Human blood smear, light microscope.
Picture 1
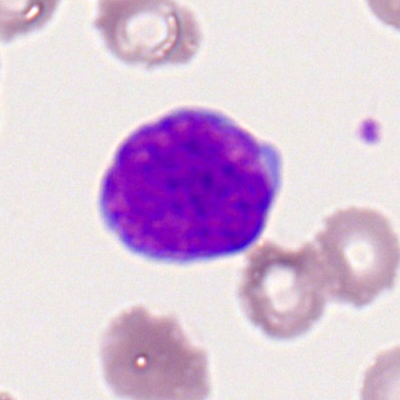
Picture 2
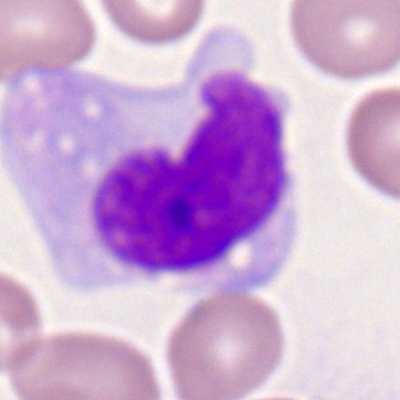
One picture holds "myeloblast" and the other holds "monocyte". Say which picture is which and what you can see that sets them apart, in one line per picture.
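In picture 1 we see a myeloblast: No vacuoles are seen in the cell.
In picture 2 we see a monocyte: Several small clear vacuoles lie in the cytoplasm on the left side of the cell.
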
